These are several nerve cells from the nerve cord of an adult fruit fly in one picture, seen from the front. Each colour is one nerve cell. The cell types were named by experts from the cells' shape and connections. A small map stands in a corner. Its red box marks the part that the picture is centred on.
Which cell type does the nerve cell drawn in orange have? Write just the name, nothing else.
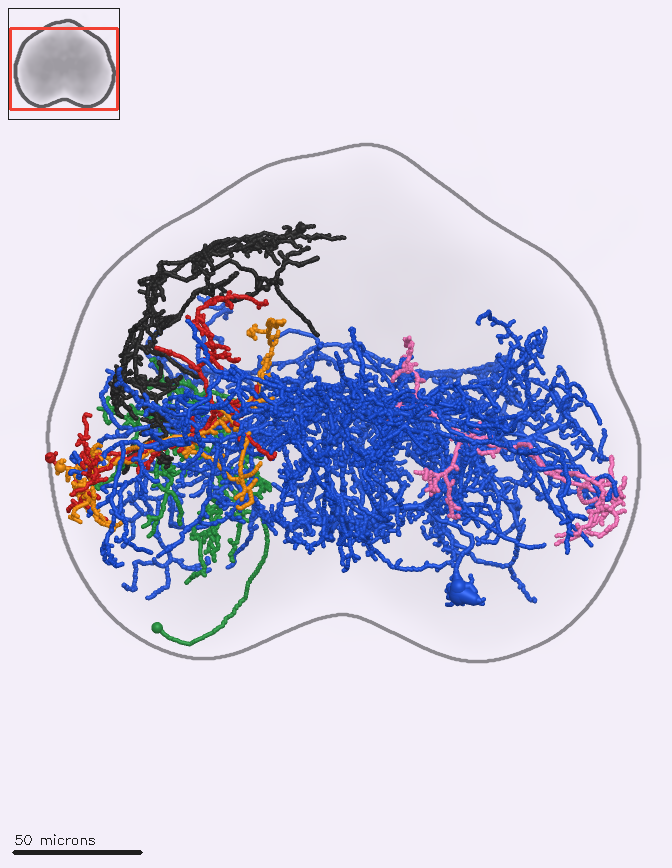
IN21A096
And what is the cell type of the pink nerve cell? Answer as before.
IN21A103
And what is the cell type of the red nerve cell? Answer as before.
IN21A097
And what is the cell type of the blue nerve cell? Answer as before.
IN06B001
